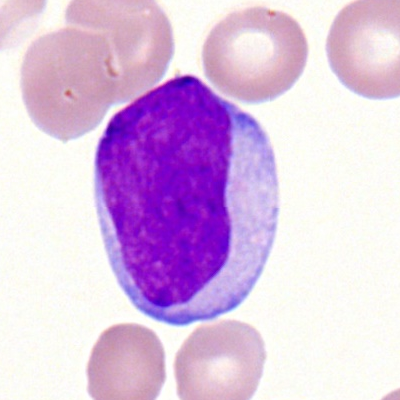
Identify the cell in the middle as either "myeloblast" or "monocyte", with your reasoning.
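This is a myeloblast.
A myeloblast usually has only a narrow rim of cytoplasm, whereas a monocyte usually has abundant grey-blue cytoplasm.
Here the cytoplasm is a pale blue crescent, widest on the right side and along the bottom, and a deeper blue at the cell's outer edge than next to the nucleus.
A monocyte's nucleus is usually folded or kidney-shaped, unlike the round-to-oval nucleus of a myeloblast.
In this cell, which is oval and taller than it is wide, the nucleus lies off-centre, pushed toward the upper left.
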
